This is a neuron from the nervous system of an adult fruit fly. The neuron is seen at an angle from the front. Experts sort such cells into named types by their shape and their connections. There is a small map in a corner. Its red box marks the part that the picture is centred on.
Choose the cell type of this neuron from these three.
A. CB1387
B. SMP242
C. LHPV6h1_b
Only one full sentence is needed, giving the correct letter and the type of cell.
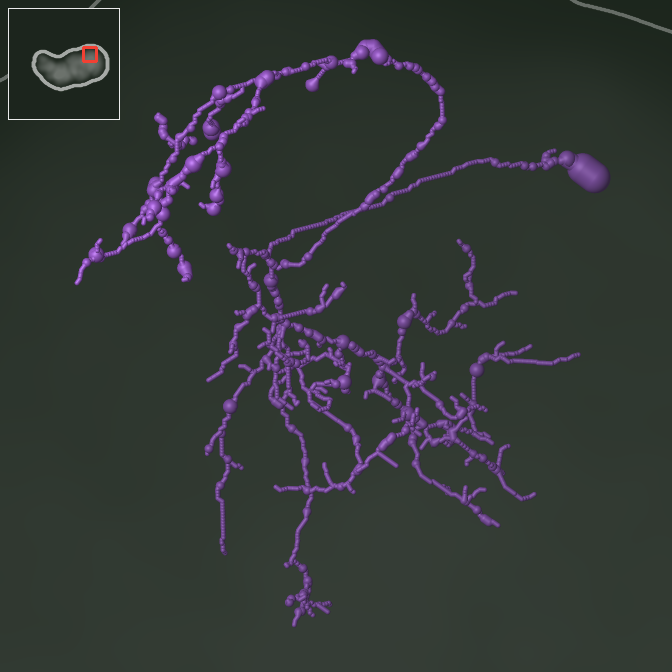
Option C, namely LHPV6h1_b, is the cell type of the neuron.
